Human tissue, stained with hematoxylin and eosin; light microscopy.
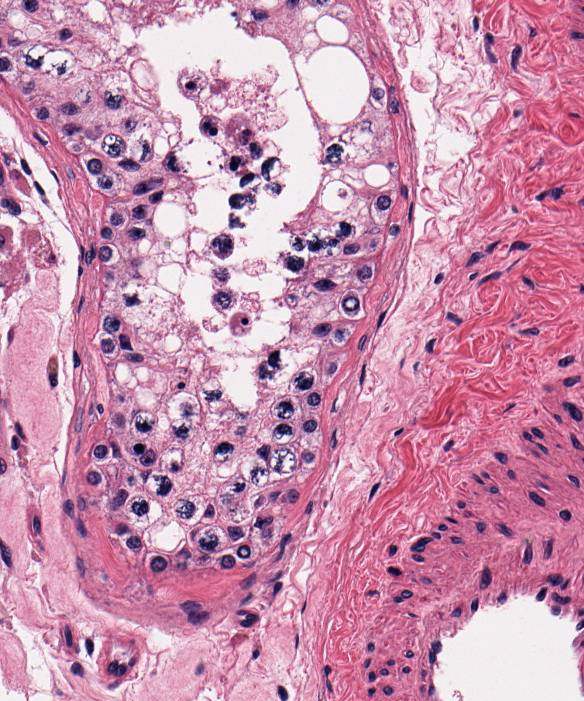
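Testis, haematoxylin and eosin. The tubule is lined by a stratified epithelium of rounded cells several layers deep, many with large round nuclei bearing coarse, clumped dark chromatin. Numerous clear round vacuoles lie within the epithelium, mostly toward the upper part of the tubule. To the right, dense fibrous tissue of wavy pink collagen bundles contains scattered elongated dark nuclei.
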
